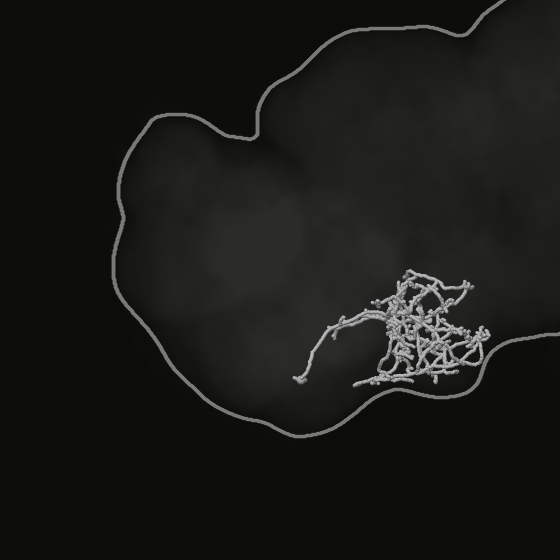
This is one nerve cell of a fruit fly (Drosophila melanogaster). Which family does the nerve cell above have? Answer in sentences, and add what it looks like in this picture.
Its family is hemilineage 12B. It is a nerve-cord intrinsic neuron. As drawn here it is wider than it is tall.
